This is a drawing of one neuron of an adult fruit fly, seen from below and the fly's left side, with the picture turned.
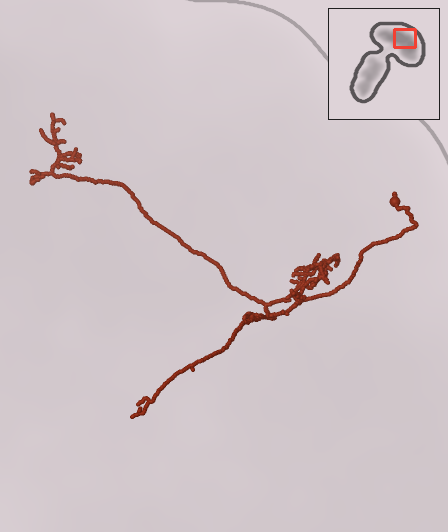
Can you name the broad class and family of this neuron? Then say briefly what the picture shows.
Its broad class is central-brain intrinsic neuron. Its family is hemilineage AOTUv3_ventral. It lies in the brain. Its cell body lies on the right of the picture.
